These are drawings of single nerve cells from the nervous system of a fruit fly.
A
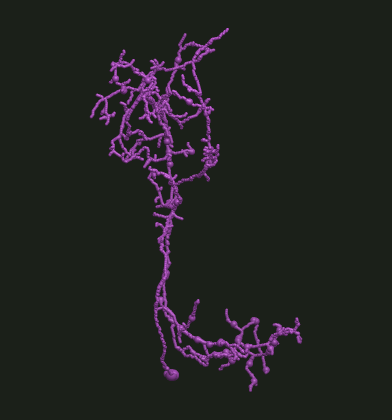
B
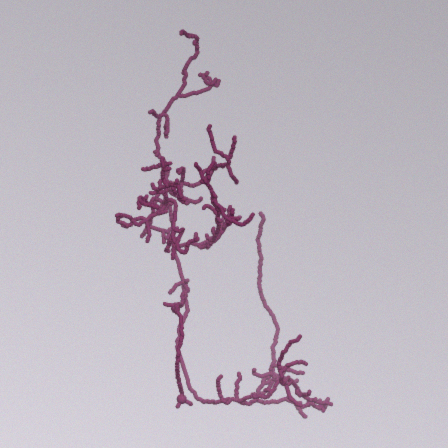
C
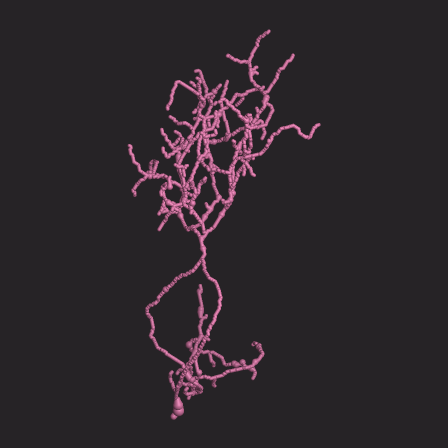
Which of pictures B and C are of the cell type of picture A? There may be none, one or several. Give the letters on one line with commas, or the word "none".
none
